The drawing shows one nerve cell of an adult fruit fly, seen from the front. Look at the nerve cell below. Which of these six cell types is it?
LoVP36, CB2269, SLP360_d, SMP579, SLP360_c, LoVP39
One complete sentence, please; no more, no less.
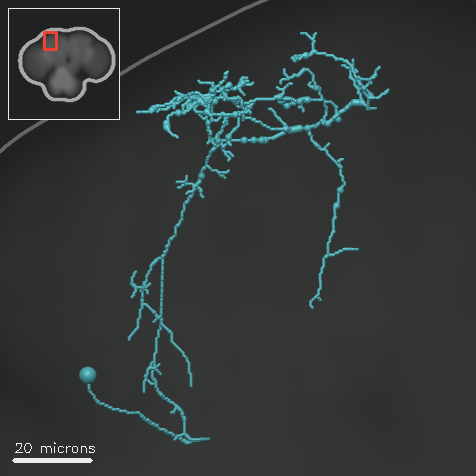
This particular neuron has the cell type CB2269.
